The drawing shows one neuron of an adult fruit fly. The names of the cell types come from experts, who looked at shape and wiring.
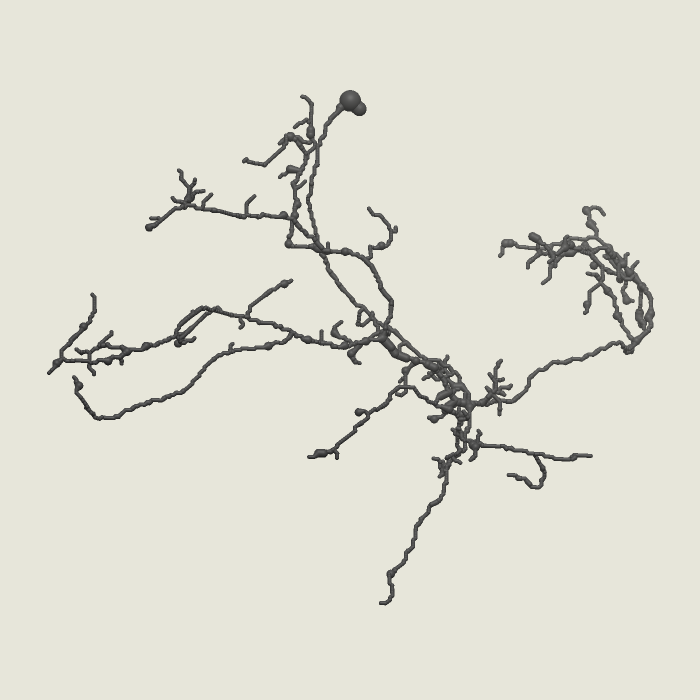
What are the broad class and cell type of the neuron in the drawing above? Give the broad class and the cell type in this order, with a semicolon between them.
central-brain intrinsic neuron; SMP427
